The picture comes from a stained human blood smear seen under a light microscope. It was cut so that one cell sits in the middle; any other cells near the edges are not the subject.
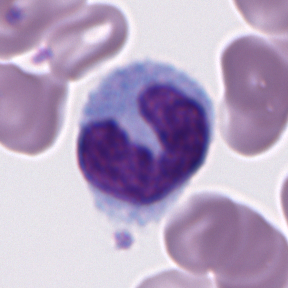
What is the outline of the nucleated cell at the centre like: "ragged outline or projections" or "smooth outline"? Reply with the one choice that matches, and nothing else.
Ragged outline or projections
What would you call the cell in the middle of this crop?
monocyte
